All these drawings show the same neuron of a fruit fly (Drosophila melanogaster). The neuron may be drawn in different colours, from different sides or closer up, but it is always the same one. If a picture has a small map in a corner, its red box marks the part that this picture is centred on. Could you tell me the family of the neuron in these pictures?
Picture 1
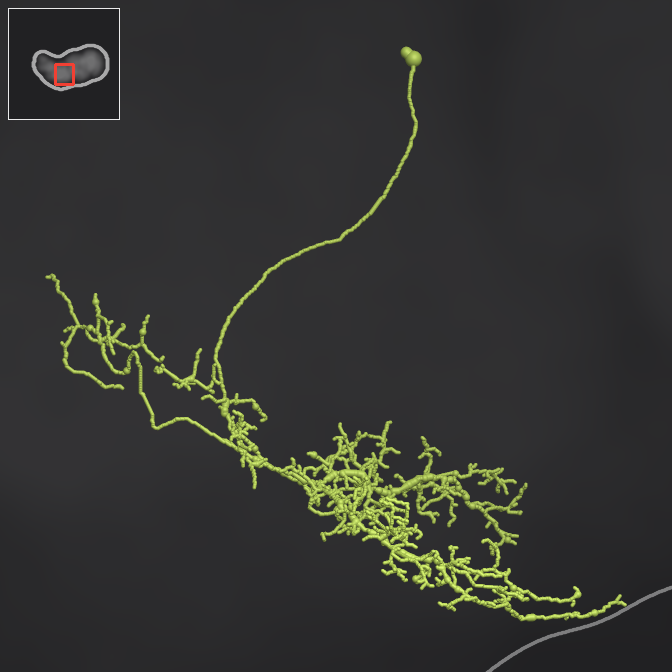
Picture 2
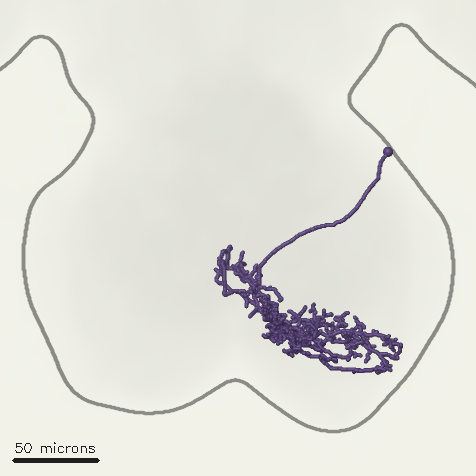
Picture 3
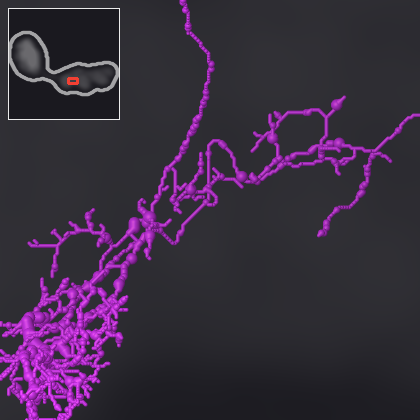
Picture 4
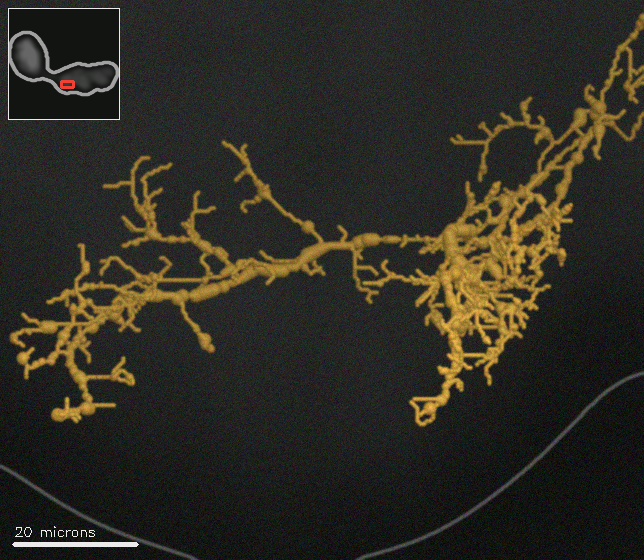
hemilineage 23B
